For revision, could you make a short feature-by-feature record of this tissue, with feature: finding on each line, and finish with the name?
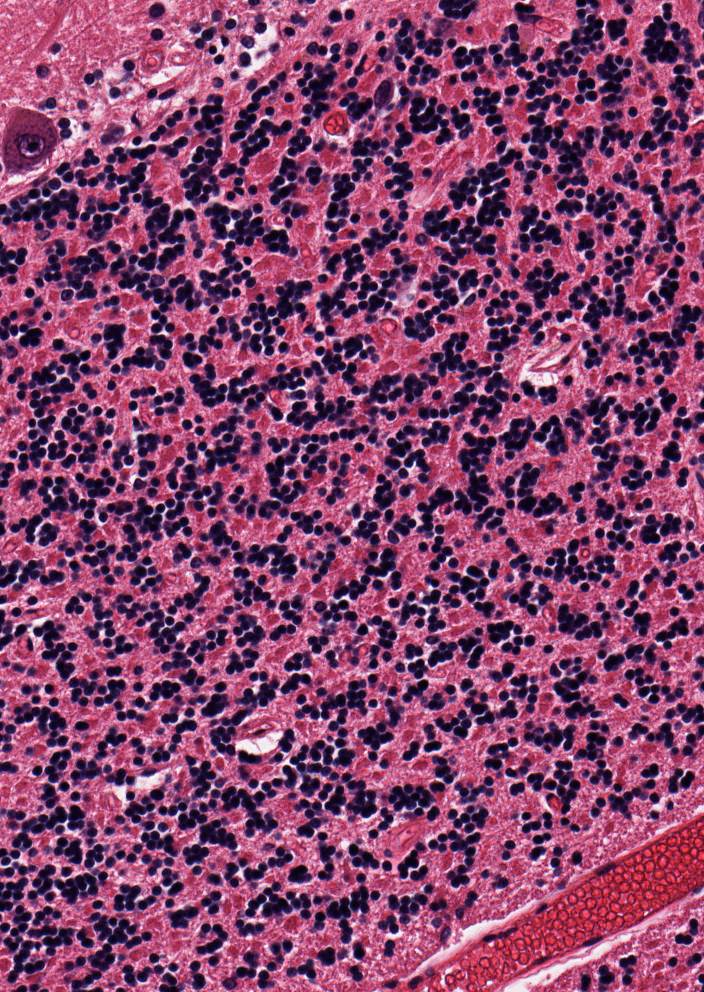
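Small nuclei: uniform, round, hardly any visible cytoplasm
Nucleus-free areas: small pale pink patches between clusters of dark nuclei
Large neuron: single, top left corner, round nucleus, prominent nucleolus
Vessel: bottom right, running diagonally, packed with red blood cells
Name: cerebellum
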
